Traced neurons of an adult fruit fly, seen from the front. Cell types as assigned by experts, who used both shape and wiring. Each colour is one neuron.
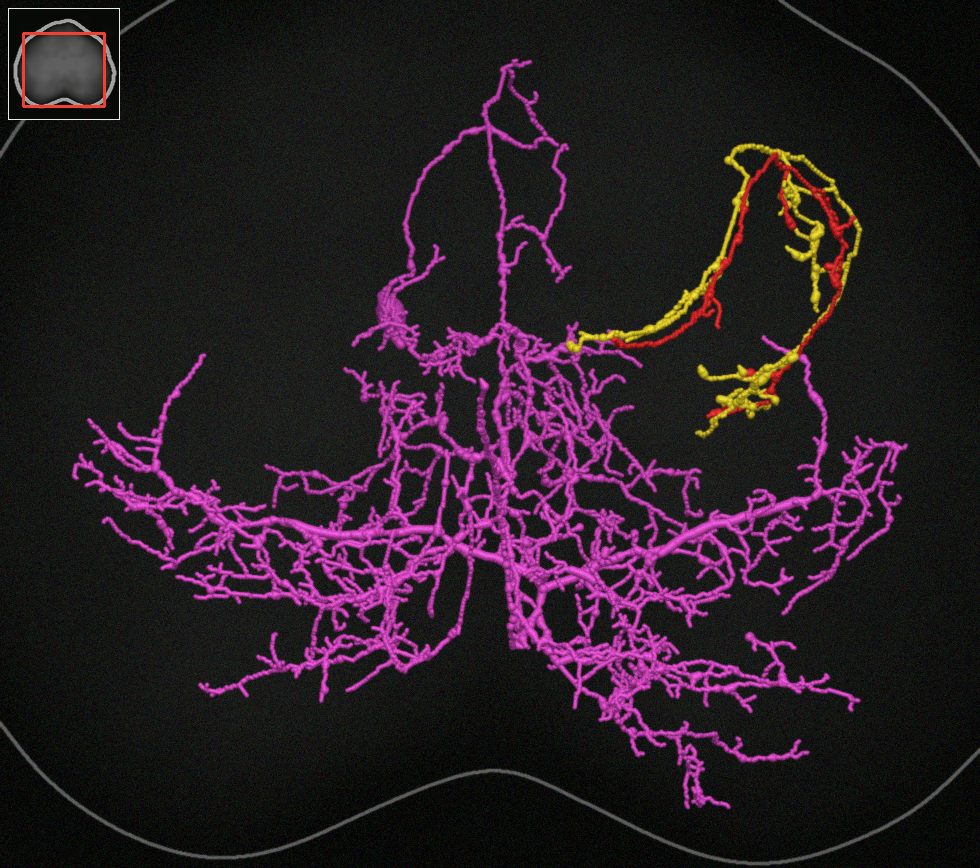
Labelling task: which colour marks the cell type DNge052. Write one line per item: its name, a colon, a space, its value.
colour: yellow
